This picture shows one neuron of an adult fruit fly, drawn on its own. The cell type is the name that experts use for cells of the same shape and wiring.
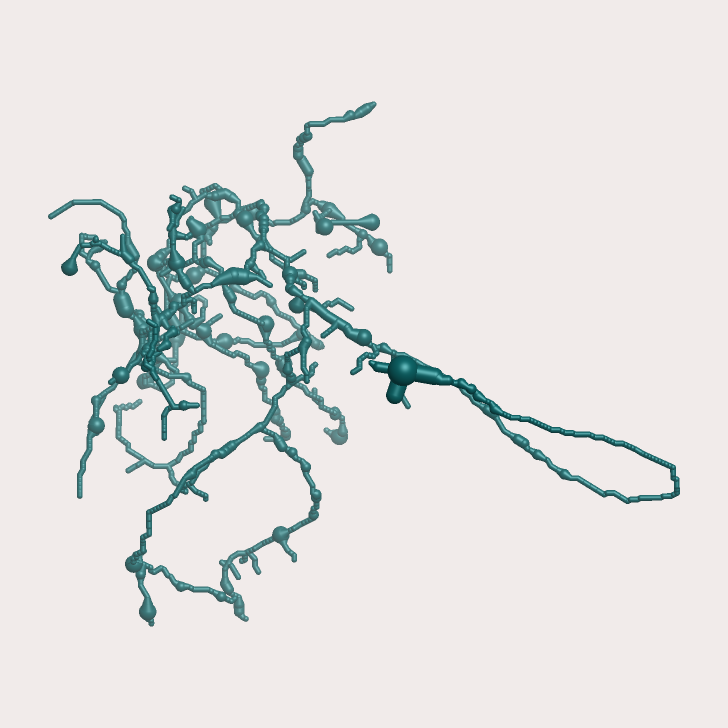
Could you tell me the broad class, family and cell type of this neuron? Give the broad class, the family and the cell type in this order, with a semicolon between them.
central-brain intrinsic neuron; hemilineage LHp1; CB1219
